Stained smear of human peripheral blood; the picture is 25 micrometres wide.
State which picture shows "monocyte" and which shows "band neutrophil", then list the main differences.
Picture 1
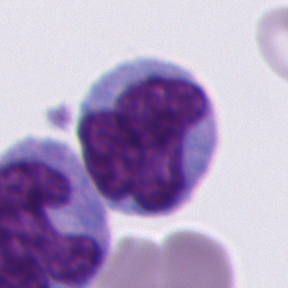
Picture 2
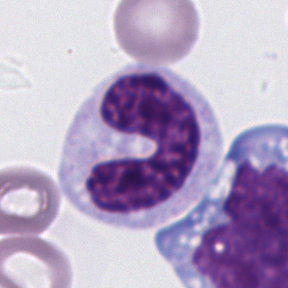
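Picture 1 shows the monocyte, and picture 2 the band neutrophil. In picture 1 I notice an irregular, folded nucleus with a notch in its lower edge; it fills most of the cell and is about 12 micrometres across. In picture 2 the nucleus is bent into a C shape whose notch opens toward the left, within a round, smooth cell outline.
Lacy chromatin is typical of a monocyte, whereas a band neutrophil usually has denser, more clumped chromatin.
That matches picture 2, where the chromatin is coarsely clumped into dark purple masses separated by paler streaks. In picture 1 the chromatin is dark purple with lighter streaks running through it. The cytoplasm differs as well: pale greyish-blue in picture 1, and moderate in amount and pale lilac-grey in picture 2.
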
